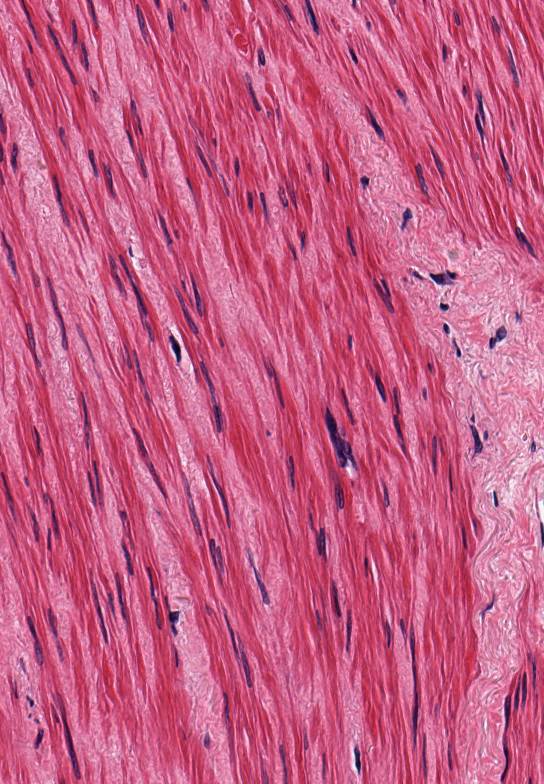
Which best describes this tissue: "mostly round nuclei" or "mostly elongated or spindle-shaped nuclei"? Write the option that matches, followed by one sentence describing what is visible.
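Mostly elongated or spindle-shaped nuclei. The nuclei of the spindle cells are elongated and cigar-shaped with blunt ends, lying along the long axis of the cells.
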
